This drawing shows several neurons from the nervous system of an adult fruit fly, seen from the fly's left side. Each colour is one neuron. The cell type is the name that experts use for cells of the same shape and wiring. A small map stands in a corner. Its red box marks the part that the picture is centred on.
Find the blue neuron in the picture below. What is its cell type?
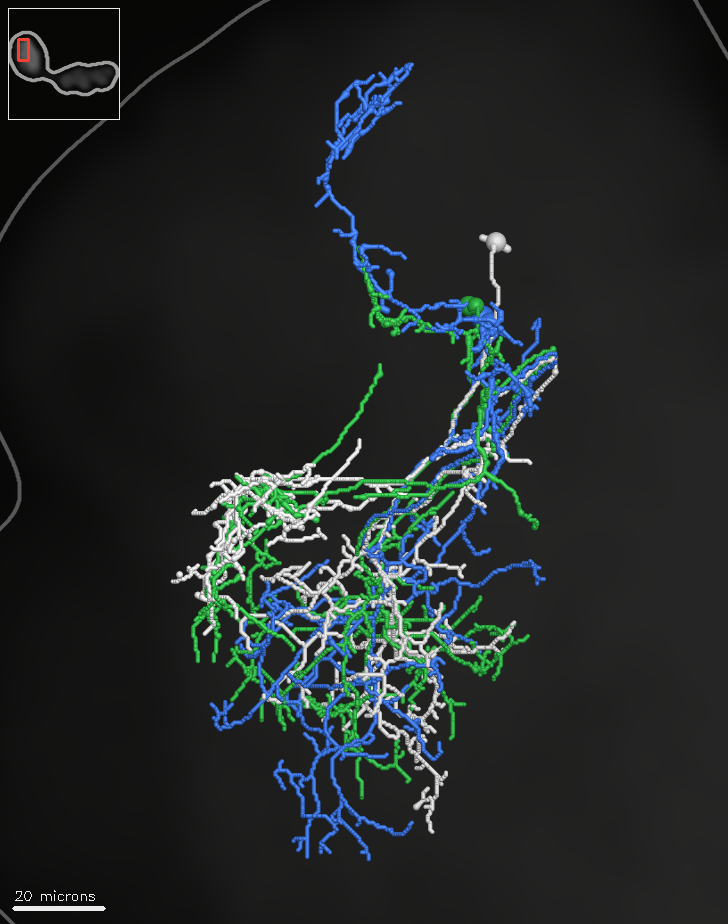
CB3666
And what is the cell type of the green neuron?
CB3606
